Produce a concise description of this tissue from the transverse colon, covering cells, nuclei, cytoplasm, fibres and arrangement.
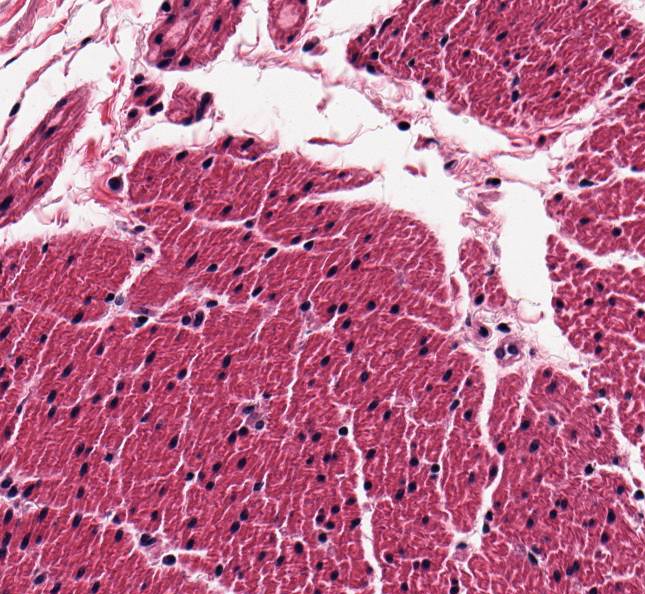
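Most of the field, you'll notice, is dense pink muscle tissue, with looser tissue and open white spaces along the top. Its nuclei are small, dark and oval, scattered fairly evenly. Check where they sit: inside the muscle strands, not gathered in rows beneath their borders. The cytoplasm is deep pink and finely fibrillar.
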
